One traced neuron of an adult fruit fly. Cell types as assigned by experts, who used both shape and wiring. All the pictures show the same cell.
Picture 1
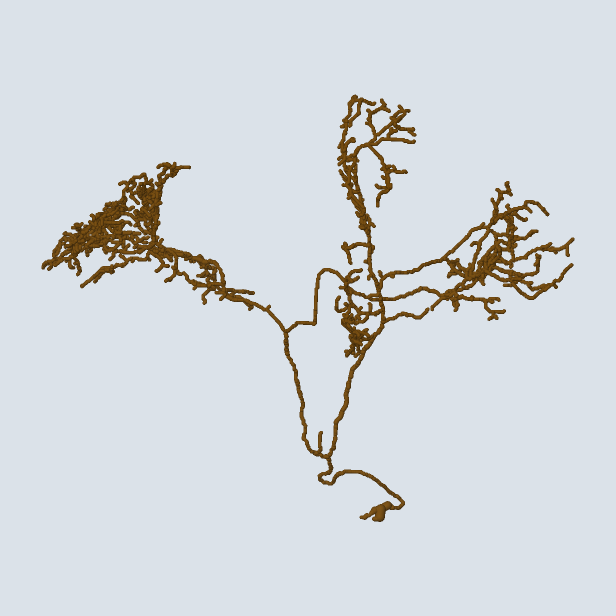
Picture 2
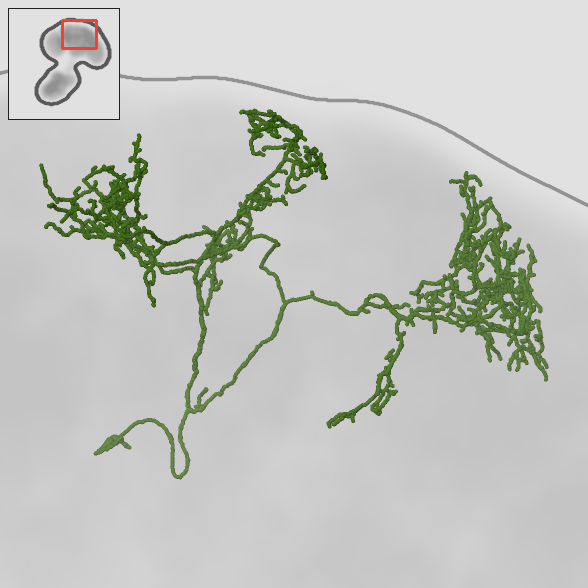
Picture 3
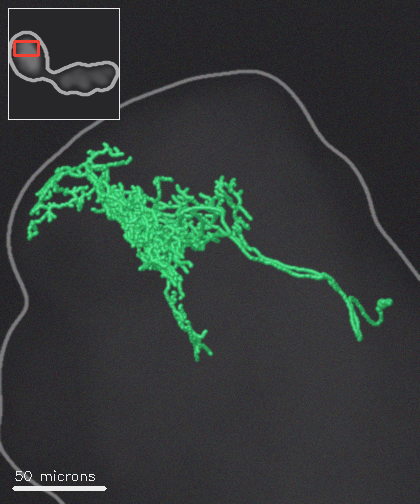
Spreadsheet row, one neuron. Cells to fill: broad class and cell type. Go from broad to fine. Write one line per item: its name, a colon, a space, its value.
broad class: central-brain intrinsic neuron
cell type: CL344_b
